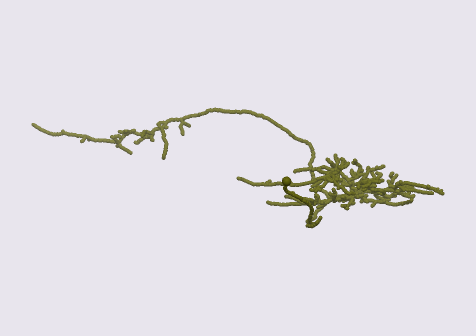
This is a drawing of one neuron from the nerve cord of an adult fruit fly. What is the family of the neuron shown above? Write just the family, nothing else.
hemilineage 11A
